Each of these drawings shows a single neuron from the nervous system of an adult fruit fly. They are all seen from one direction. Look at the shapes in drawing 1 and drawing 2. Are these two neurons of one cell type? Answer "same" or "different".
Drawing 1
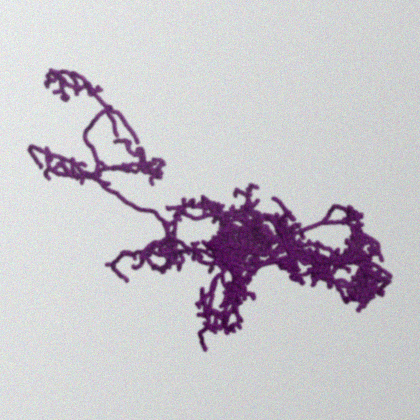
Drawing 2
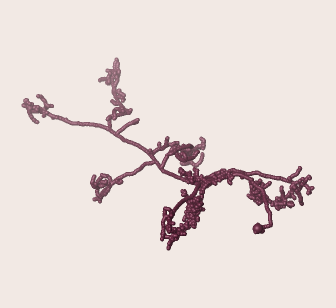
different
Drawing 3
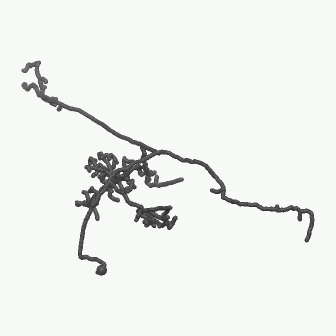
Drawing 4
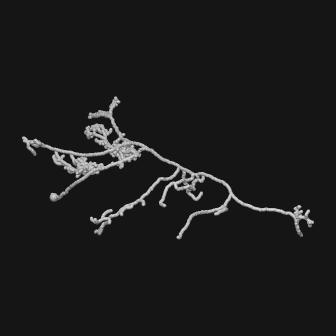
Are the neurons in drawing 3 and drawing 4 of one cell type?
different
